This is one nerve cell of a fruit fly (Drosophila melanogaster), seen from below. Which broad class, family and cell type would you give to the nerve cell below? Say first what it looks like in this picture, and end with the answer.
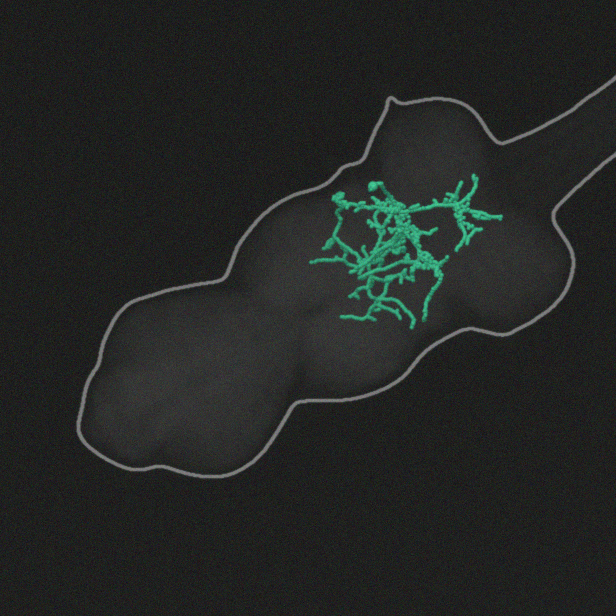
It is in the nerve cord and does not reach the brain. As drawn here it is about as wide as it is tall. This is a nerve-cord intrinsic neuron. The family is hemilineage 12A. It is of cell type TN1a_g.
